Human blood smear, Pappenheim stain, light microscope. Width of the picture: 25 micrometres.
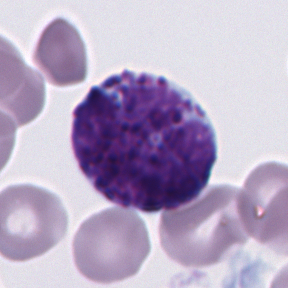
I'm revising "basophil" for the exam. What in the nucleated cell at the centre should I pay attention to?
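Numerous coarse dark purple granules fill this cell, and they lie over the nucleus as well as the cytoplasm. Because of them, I can't see the outline of the nucleus.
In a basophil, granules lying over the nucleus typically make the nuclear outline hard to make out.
So the hidden outline here goes with the name. Next, size: the cell is about 13 micrometres across.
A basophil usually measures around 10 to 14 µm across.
This basophil sits within that range, then. One more thing: at the upper margin the granules bulge, leaving that edge slightly bumpy.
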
